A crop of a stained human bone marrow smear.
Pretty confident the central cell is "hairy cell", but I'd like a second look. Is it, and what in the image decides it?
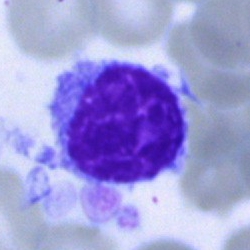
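The cell margin is ragged, with small irregular cytoplasmic projections.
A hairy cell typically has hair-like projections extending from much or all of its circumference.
The name hairy cell fits, in preference to plasma cell. The cytoplasm is widest on the left side, and a cluster of small pale purple fragments lies just below and to the left of the cell.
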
